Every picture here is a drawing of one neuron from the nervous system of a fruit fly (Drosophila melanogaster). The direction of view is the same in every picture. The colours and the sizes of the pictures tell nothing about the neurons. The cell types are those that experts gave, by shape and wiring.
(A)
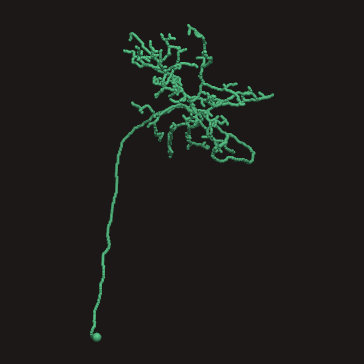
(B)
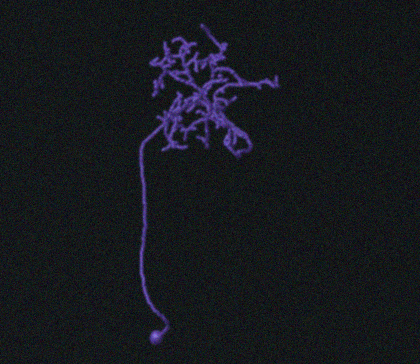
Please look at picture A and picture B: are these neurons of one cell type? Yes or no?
yes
